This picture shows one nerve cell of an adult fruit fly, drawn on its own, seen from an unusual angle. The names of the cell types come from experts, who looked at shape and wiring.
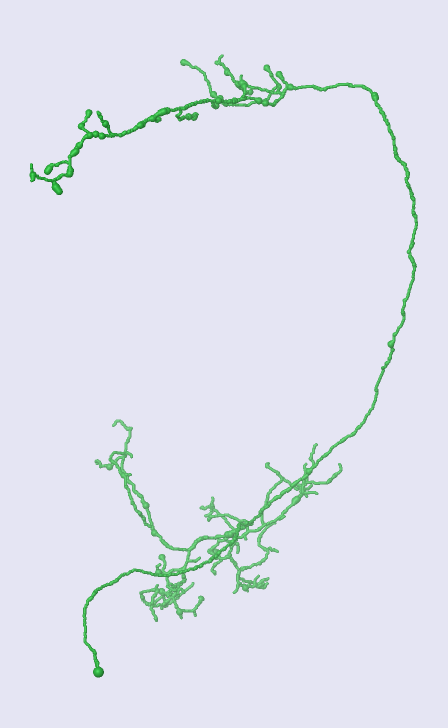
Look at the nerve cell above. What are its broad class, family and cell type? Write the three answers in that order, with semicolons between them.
central-brain intrinsic neuron; hemilineage ALlv1; M_lvPNm31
